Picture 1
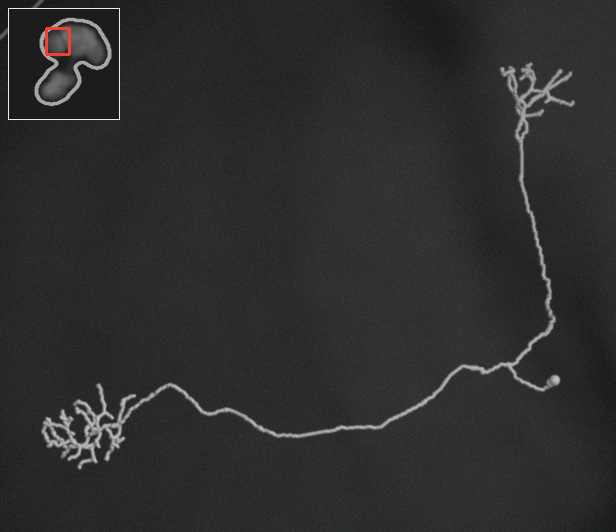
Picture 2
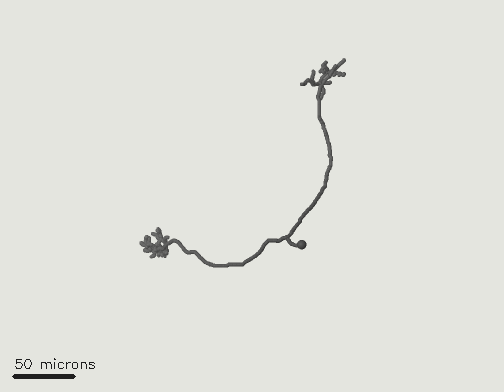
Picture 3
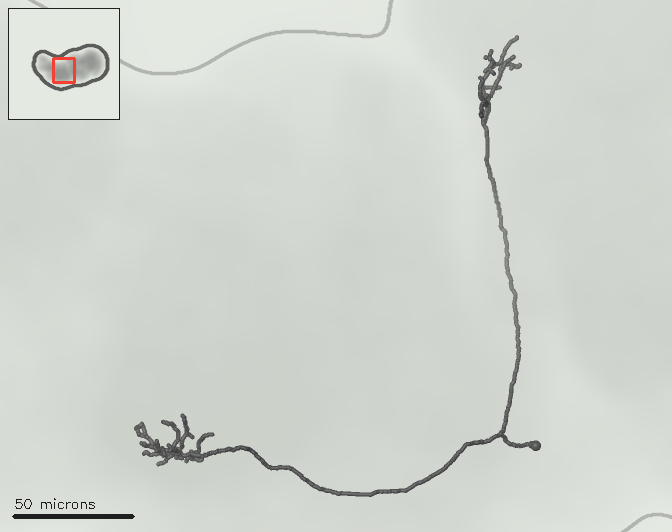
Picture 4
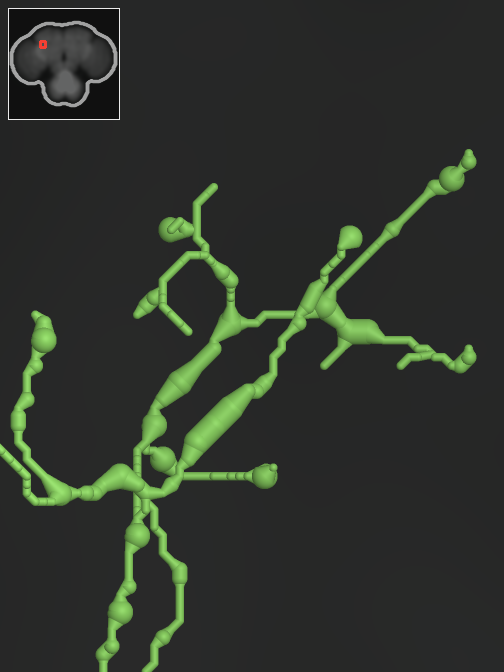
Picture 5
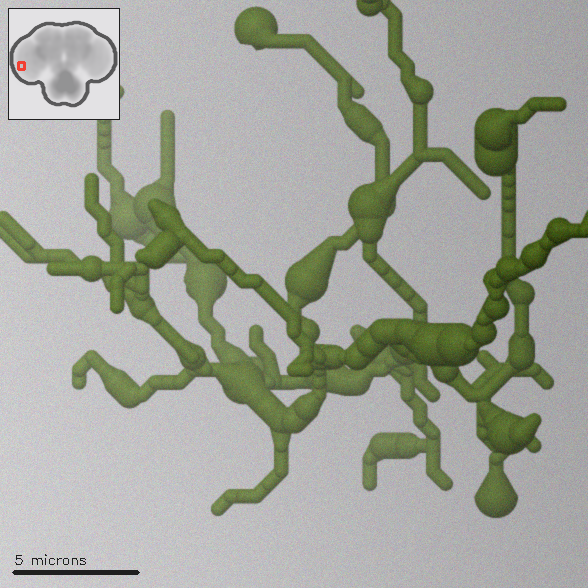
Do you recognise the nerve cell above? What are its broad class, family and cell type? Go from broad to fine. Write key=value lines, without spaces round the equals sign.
broad_class=visual projection neuron
family=MeVP
cell_type=MeVP1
